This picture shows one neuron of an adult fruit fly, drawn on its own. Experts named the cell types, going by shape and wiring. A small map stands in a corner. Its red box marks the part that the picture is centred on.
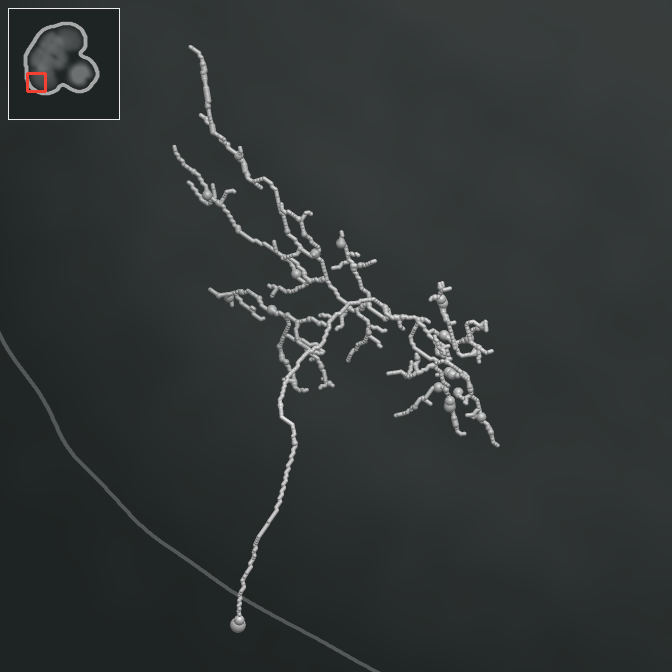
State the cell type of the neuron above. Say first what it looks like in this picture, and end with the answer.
Dozens of branch ends can be seen. As drawn here it is taller than it is wide. Its broad class is optic-lobe intrinsic neuron. It is of cell type Cm16.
